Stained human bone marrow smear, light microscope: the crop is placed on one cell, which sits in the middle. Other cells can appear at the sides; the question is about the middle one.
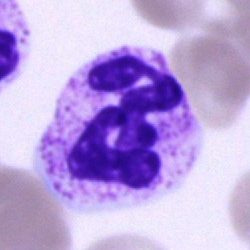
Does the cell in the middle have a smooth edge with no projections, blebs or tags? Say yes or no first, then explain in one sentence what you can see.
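Yes. The cell outline is roughly round and smooth.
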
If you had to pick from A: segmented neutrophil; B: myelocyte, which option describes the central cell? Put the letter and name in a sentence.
Here the central cell is a segmented neutrophil, and option A is correct.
